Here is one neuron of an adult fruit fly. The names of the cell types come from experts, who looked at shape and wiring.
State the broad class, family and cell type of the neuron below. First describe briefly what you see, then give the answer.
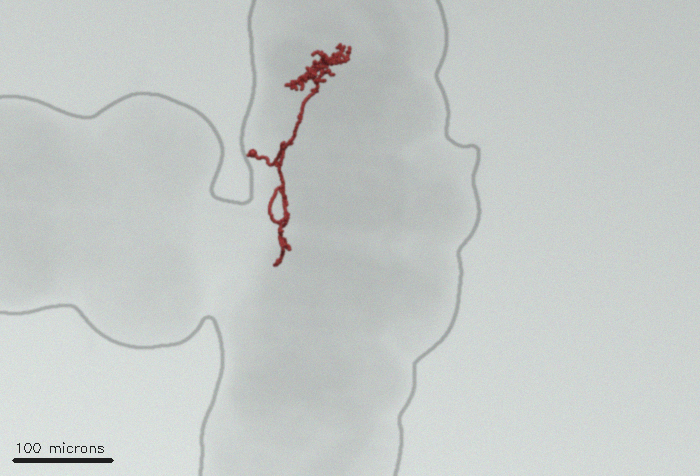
From top to bottom in the picture it spans about 250 microns. In this view it is taller than it is wide. This is a visual projection neuron. Its family is hemilineage PSp3. The cell type is LoVP27.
